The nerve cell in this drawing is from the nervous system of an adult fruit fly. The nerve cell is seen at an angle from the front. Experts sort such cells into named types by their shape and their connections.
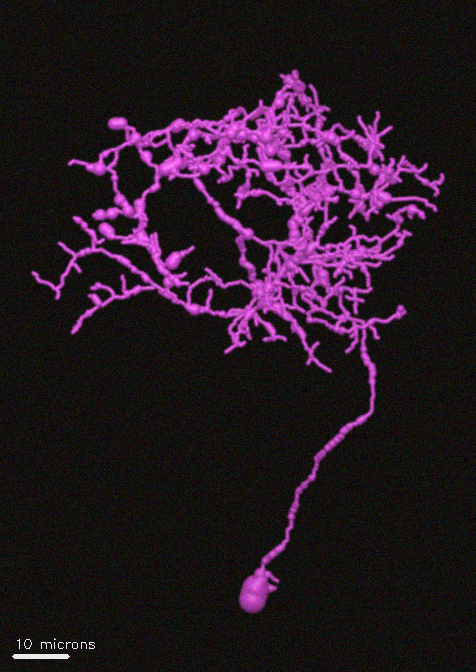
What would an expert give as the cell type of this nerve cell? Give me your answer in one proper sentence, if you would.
As its cell type, this nerve cell has CB2390.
